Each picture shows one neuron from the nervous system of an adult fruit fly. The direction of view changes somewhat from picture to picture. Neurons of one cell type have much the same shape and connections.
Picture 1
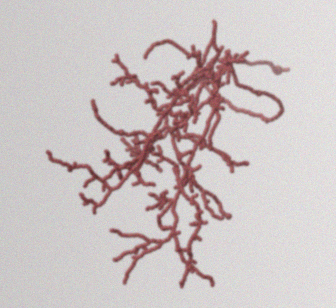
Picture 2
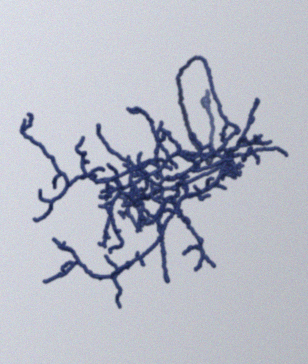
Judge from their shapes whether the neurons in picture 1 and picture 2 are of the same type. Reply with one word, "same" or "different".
same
